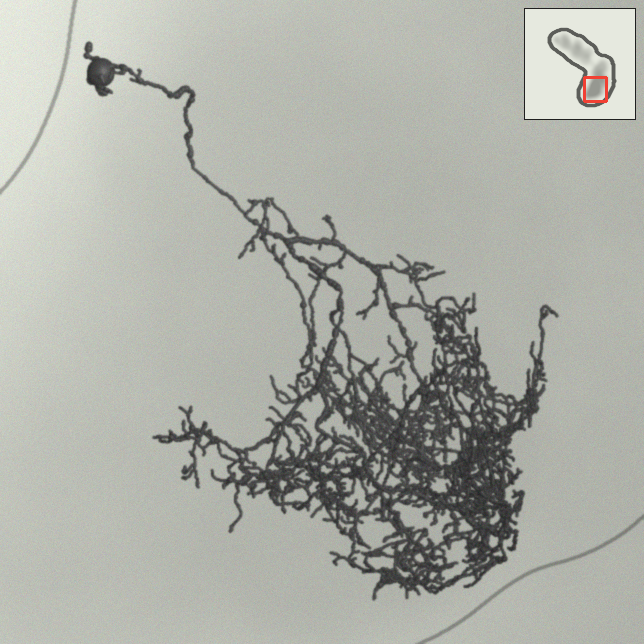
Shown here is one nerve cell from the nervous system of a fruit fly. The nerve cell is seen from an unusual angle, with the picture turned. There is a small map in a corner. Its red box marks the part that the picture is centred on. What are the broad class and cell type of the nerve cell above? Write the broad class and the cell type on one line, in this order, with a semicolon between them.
central-brain intrinsic neuron; SMP385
